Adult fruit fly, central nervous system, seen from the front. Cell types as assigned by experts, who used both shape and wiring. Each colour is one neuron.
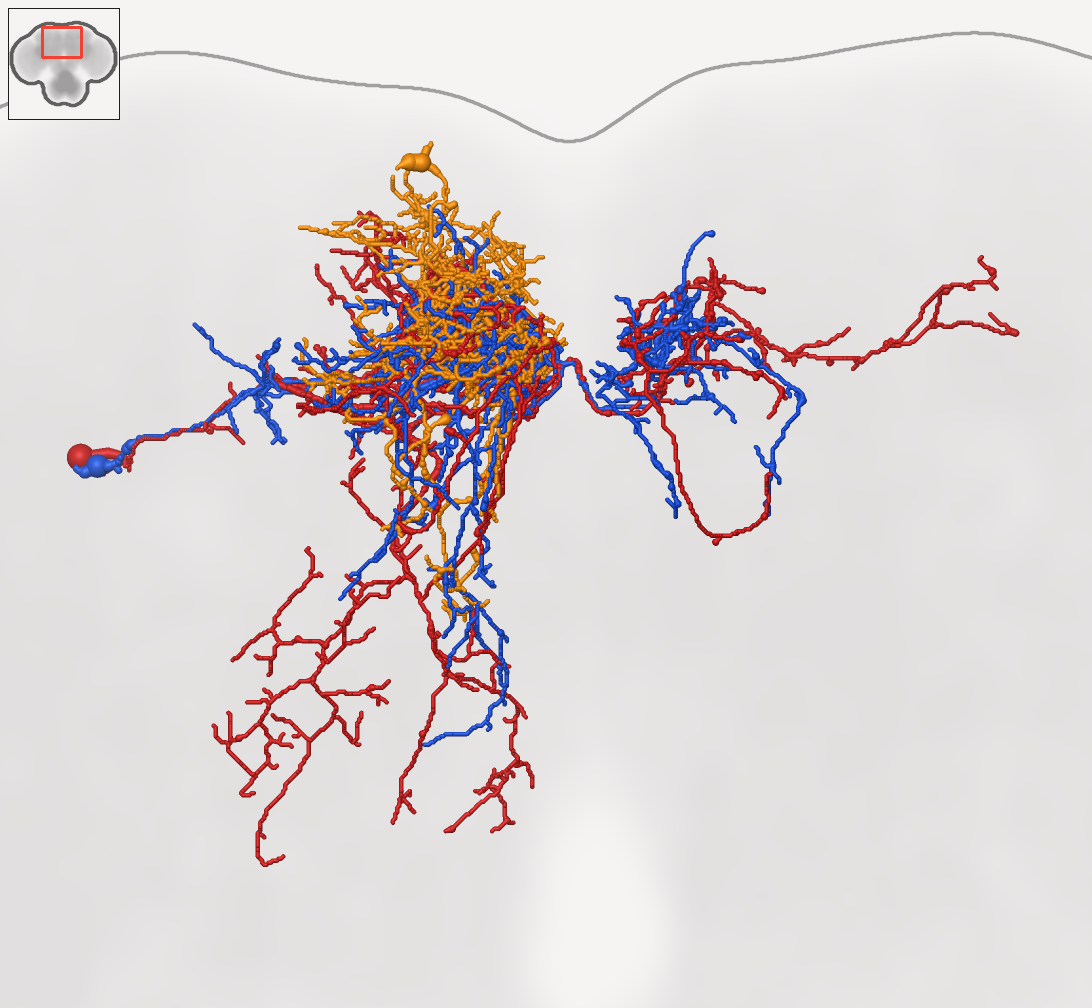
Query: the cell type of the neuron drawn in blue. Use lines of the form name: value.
cell type: SMP273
